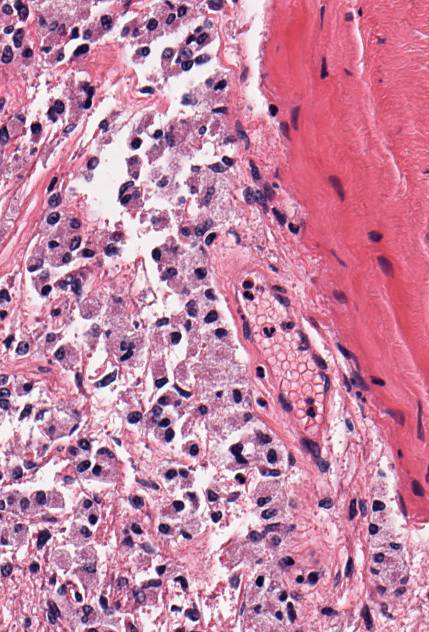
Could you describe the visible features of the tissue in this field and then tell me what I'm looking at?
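Let me see: loosely arranged cells form diffuse sheets over the left and central parts of the field. Nowhere do they make glands, tubules or lumens. Each is polygonal, with moderate to abundant finely granular, pale pink-purple cytoplasm. Up at the upper right there's a dense, deeply eosinophilic band with sparse elongated nuclei. So this is pituitary.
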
